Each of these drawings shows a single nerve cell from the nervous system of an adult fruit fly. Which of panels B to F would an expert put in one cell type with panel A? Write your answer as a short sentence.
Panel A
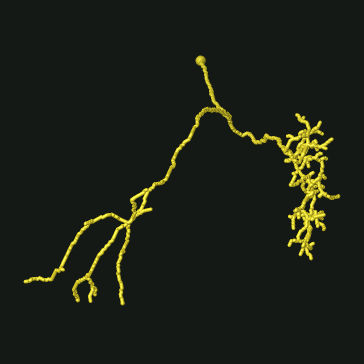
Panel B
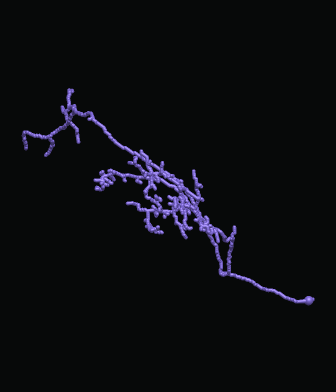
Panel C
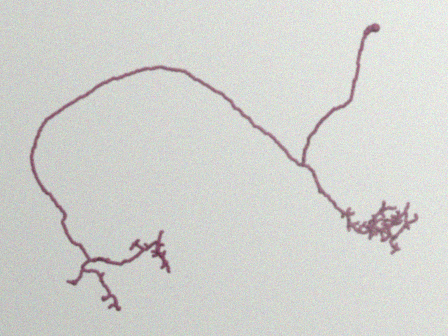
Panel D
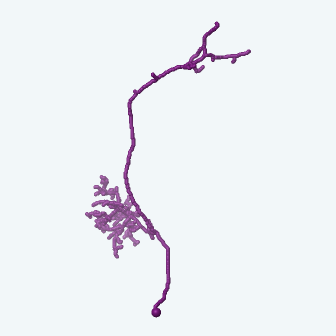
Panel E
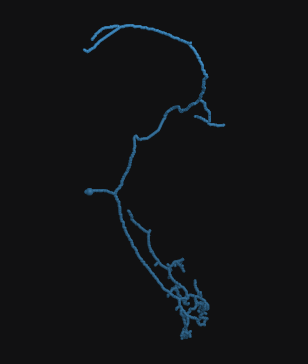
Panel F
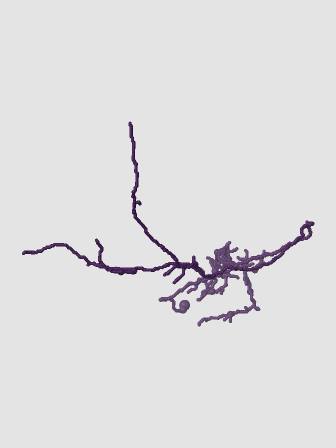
Panel B, panel D and panel F are of the same cell type.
